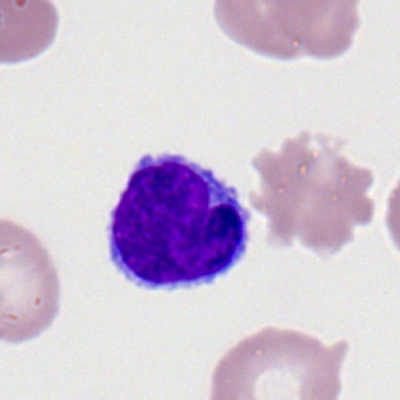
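Lymphocyte, the central cell of a stained blood smear. Its outline is roughly round, though the edge looks slightly fuzzy and irregular. The nucleus fills most of the cell, and a deep cleft on its right side sets off a smaller lobe at the lower right. The cytoplasm is a scant pale blue rim around it.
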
